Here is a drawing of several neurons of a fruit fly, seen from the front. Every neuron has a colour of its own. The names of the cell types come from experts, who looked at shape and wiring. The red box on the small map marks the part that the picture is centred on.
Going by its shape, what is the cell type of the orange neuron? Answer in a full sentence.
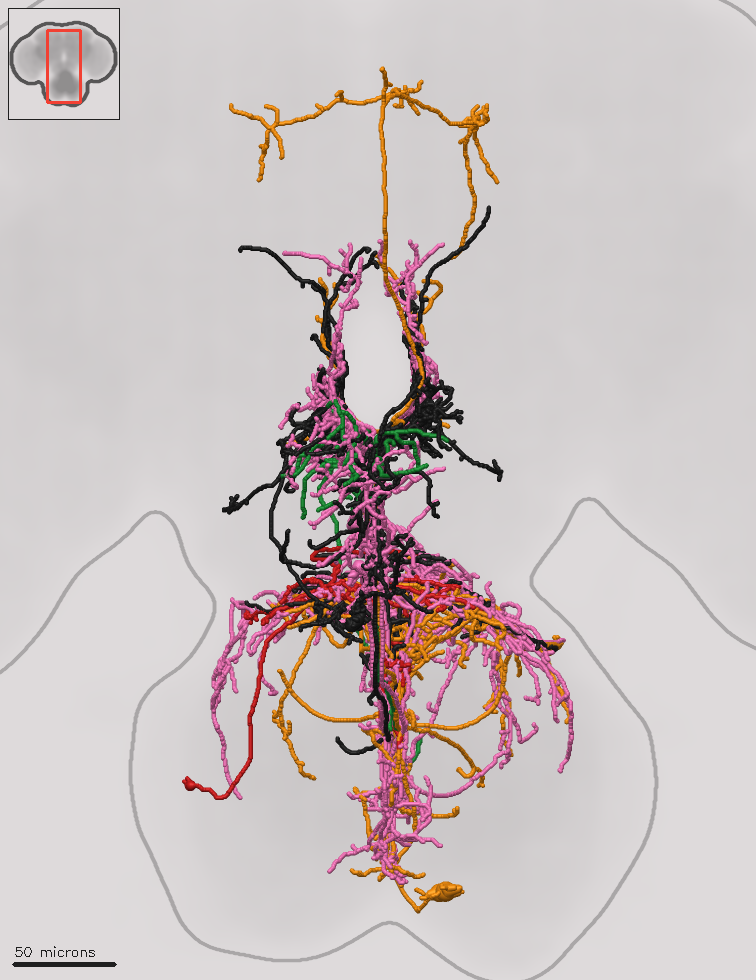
The cell type is AN27X009.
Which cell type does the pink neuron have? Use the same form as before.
The cell type is DNge150.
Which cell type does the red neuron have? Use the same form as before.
The cell type is IN03B054.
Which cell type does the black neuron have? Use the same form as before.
The cell type is DNg27.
